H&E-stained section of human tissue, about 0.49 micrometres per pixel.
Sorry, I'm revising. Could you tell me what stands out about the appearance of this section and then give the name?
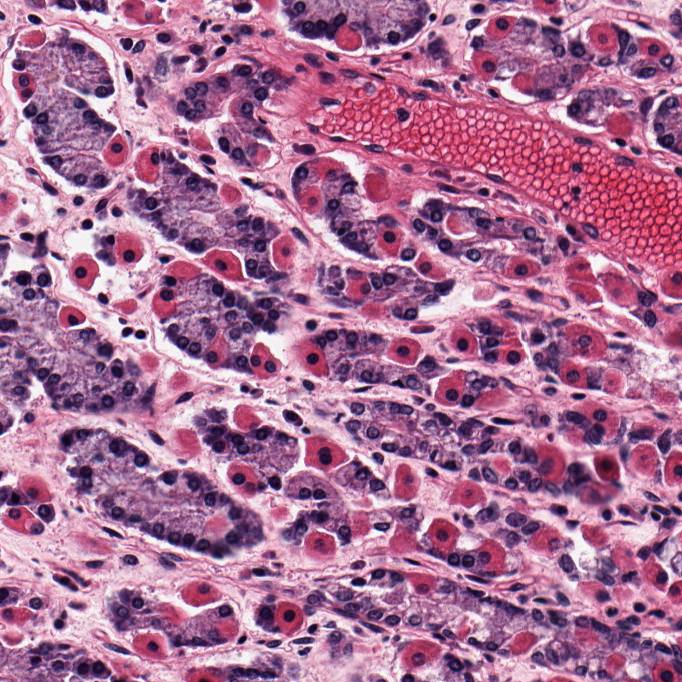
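Scattered through the glands are large rounded cells with bright pink cytoplasm and one central round dark nucleus, tending to sit at gland edges. Inward lie cells with purple-grey granular cytoplasm and small dark nuclei, clustering most in the left half. This section is stomach.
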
